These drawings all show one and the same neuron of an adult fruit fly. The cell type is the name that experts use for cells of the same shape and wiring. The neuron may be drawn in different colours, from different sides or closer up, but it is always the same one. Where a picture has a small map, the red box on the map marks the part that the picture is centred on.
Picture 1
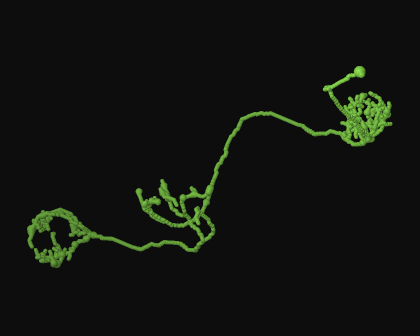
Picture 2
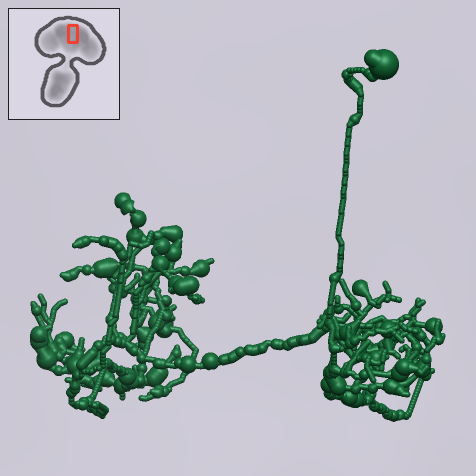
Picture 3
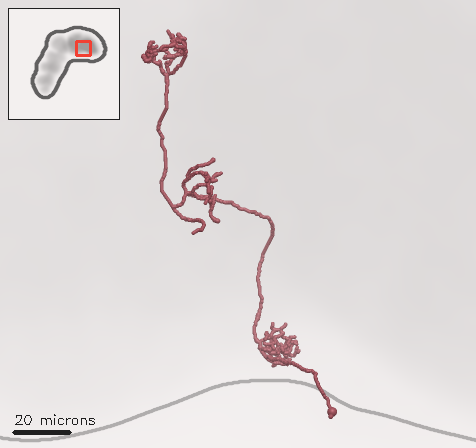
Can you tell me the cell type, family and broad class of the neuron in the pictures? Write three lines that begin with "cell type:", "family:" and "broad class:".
cell type: PFNv
family: class CX
broad class: central-brain intrinsic neuron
